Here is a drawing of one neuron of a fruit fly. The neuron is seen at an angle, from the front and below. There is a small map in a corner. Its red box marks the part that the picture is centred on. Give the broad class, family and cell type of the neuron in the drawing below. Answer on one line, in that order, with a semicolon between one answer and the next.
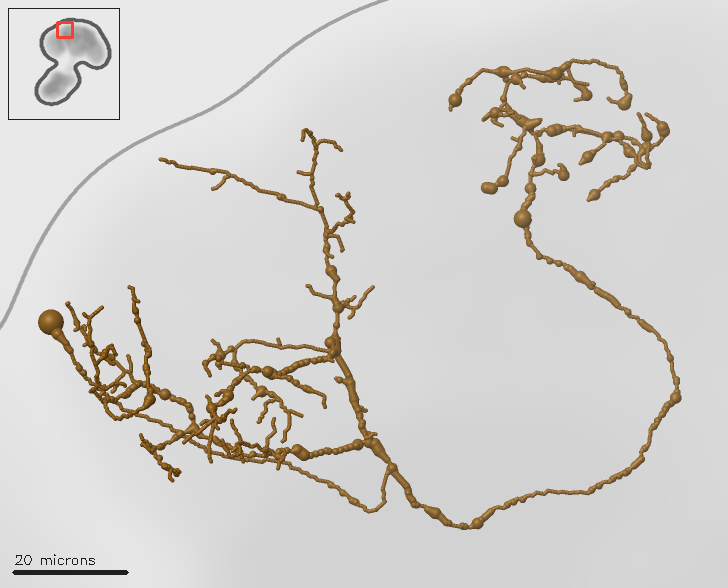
central-brain intrinsic neuron; hemilineage LHp2; CB1387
